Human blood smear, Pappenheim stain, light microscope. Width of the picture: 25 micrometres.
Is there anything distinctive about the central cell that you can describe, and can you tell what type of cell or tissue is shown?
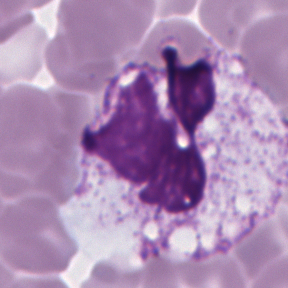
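The cytoplasm is abundant and covers more area than the nucleus. Fine purple granules are scattered through it, and several small, round, clear vacuoles lie within it. The chromatin stains dark purple and appears fairly dense. This central cell is a segmented neutrophil.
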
